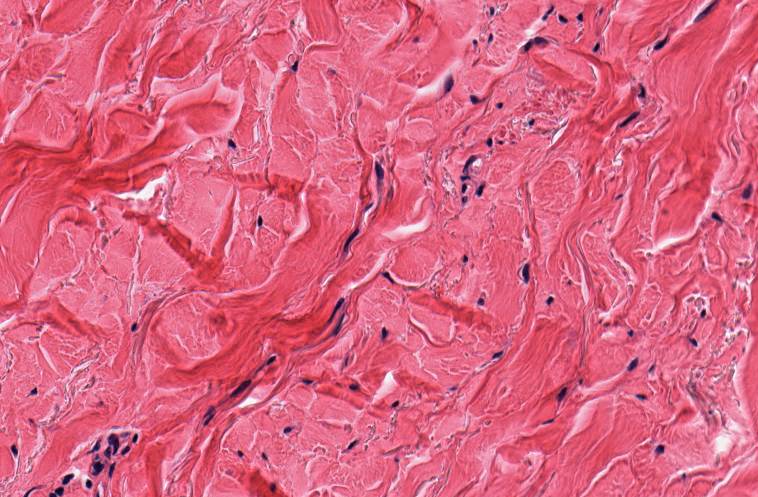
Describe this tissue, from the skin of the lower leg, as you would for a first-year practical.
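Collagen: thick, wavy bundles fill the entire field, running in many directions. Staining: the bundles are deep pink with eosin. Cells: sparse, small, dark, slender nuclei of fibroblasts lie singly, scattered between the bundles. Vessels: a small vessel with a few dark nuclei sits in the upper part of the field, just right of centre.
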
